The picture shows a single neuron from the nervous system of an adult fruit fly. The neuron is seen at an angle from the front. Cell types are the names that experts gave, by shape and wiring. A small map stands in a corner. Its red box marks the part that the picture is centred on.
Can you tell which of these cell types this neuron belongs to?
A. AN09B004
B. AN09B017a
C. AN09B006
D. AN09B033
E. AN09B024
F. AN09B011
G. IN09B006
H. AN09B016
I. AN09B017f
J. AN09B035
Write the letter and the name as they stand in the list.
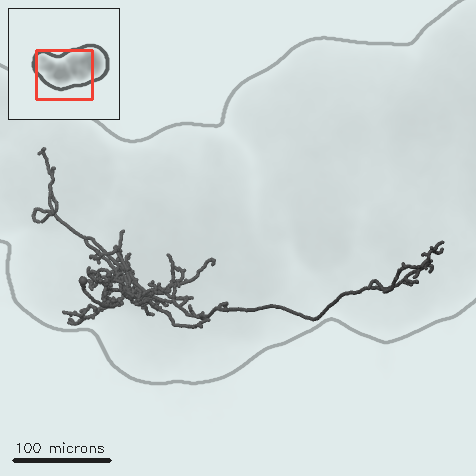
J. AN09B035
